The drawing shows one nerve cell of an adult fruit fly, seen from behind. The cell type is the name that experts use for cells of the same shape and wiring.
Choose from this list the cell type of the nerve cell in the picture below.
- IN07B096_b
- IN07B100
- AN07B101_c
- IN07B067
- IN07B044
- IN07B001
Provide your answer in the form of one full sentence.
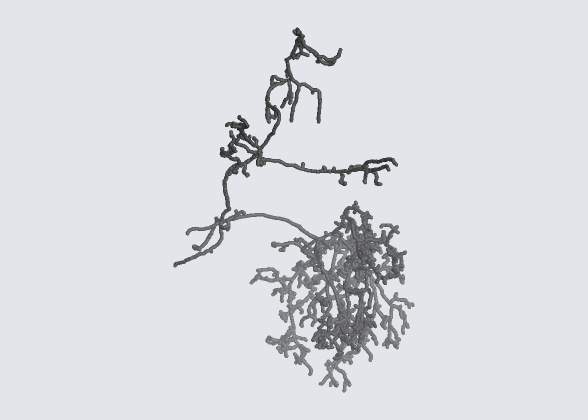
Of the cell type IN07B001 is this nerve cell.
